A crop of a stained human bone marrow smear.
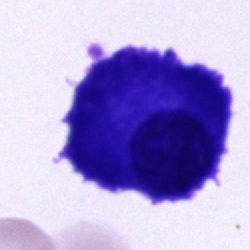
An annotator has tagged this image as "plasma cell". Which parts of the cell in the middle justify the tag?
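With the name plasma cell in mind, look first at the cytoplasm: there is plenty of it, and it is stained a deep, dark blue.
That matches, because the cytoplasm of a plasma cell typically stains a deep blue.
Around the outside, the cell is roughly round, but its margin is uneven and knobbly, with small blebs standing out from the edge and one rounded bud at the upper left. Inside the cytoplasm, just above and to the left of the nucleus, you can also make out a slightly paler zone.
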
